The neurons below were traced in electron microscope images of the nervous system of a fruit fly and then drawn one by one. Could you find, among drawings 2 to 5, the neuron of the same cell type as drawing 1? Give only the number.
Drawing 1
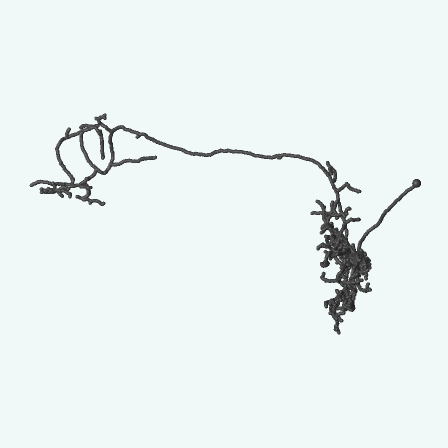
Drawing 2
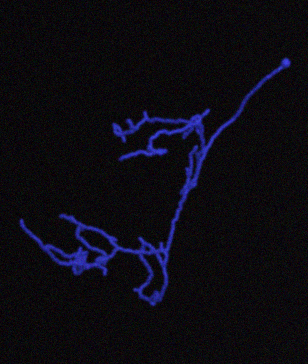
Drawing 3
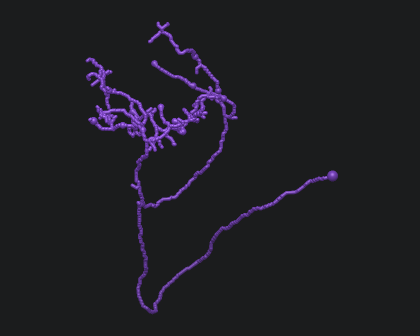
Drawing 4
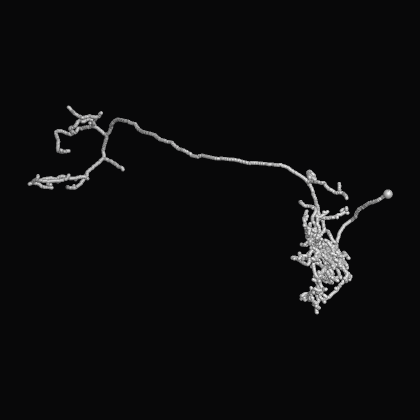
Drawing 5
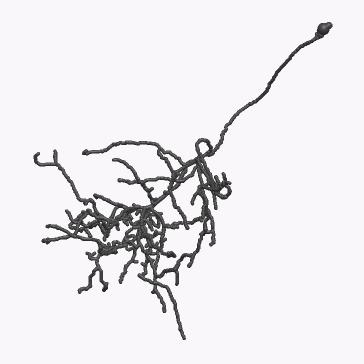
4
